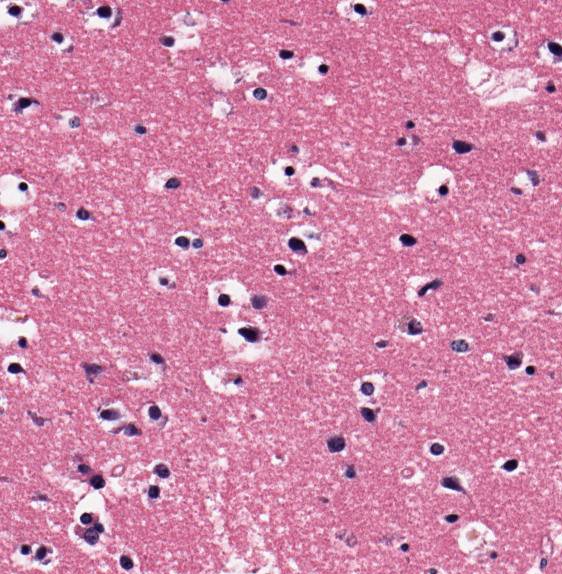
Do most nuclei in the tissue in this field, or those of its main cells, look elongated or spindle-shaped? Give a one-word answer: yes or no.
No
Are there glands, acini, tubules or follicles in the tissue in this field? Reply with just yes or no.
No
